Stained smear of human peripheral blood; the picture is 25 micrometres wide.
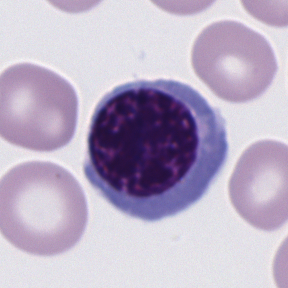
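Normoblast, central cell of the smear. Its nucleus lies off-centre towards the upper left, so the widest band of cytoplasm is on the right. The cytoplasm shows neither granules nor vacuoles, and the cell surface bears no projections.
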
